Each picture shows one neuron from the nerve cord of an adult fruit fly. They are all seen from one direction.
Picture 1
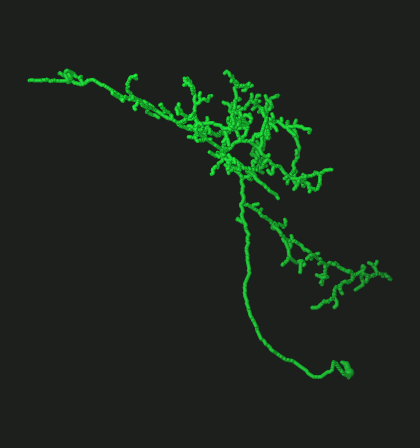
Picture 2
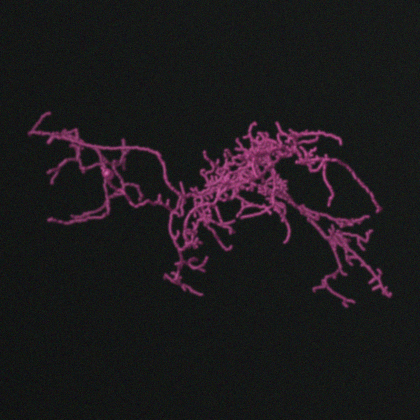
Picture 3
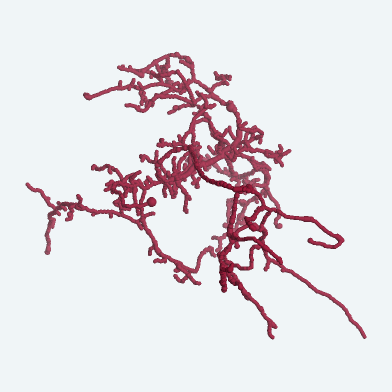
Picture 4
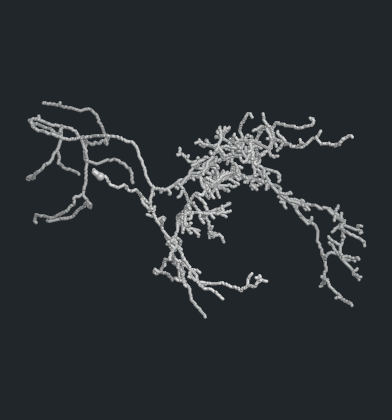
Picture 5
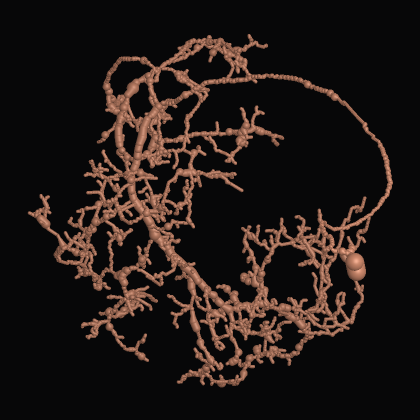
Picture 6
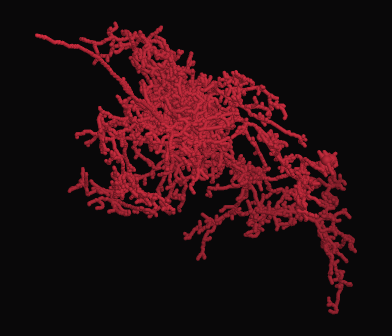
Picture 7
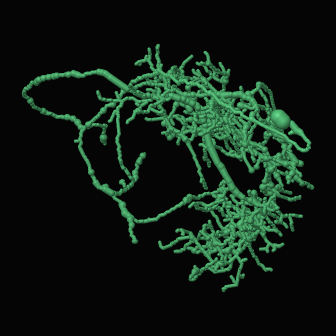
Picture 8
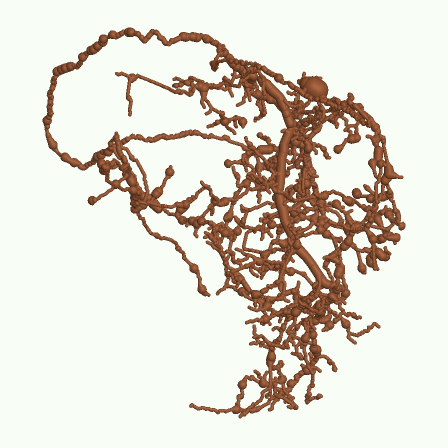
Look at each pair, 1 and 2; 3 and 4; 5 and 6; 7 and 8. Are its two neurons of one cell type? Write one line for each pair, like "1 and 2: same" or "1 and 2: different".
1 and 2: different
3 and 4: same
5 and 6: different
7 and 8: same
